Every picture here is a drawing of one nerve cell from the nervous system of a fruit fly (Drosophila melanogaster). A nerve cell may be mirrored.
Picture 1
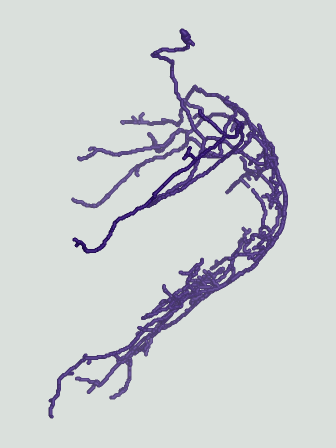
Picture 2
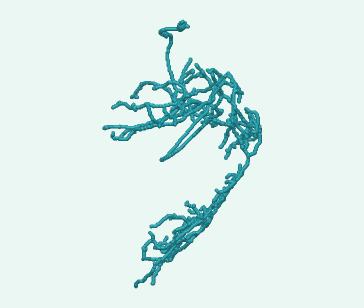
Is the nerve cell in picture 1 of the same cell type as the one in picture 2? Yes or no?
yes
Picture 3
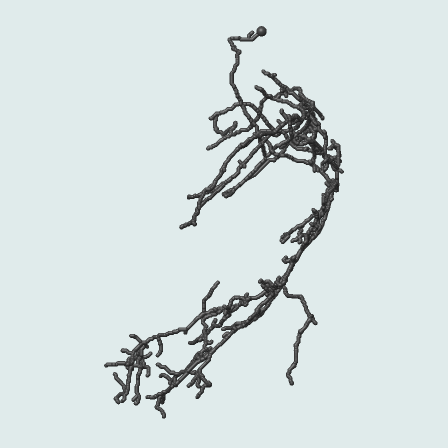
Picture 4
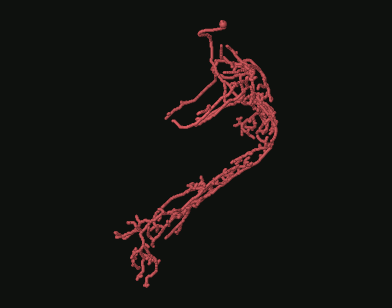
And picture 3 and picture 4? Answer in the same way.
yes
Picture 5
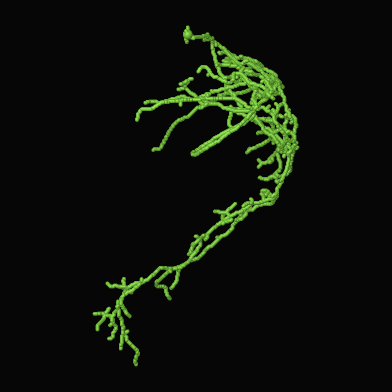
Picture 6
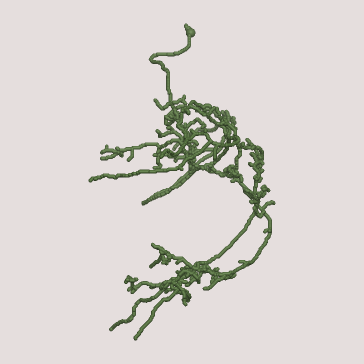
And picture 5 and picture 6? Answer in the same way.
no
